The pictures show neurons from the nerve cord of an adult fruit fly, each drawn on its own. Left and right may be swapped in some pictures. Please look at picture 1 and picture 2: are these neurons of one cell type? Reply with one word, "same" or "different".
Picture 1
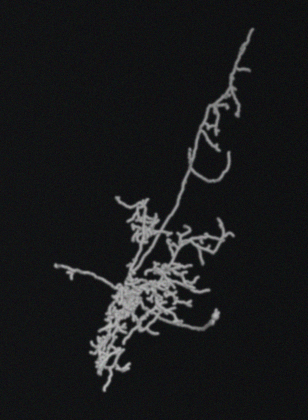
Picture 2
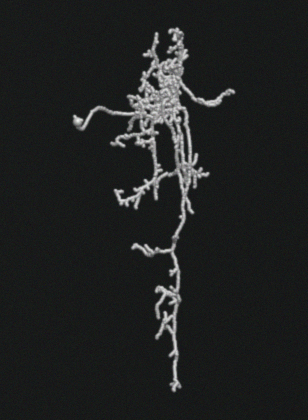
same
